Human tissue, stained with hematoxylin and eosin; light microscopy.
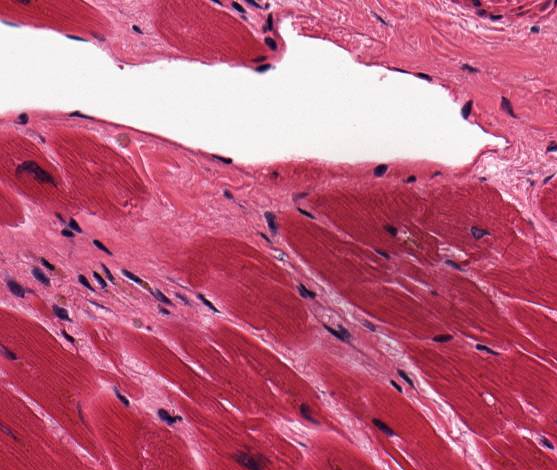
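Left ventricle of the heart, haematoxylin and eosin. The muscle fibres have cytoplasm stained deep red by eosin, with oval nuclei placed centrally in each fibre. Between the bundles of fibres lies pale pink fibrous connective tissue containing thin, dark, elongated nuclei. A few small brown granules are present within the muscle fibres close to their nuclei.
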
